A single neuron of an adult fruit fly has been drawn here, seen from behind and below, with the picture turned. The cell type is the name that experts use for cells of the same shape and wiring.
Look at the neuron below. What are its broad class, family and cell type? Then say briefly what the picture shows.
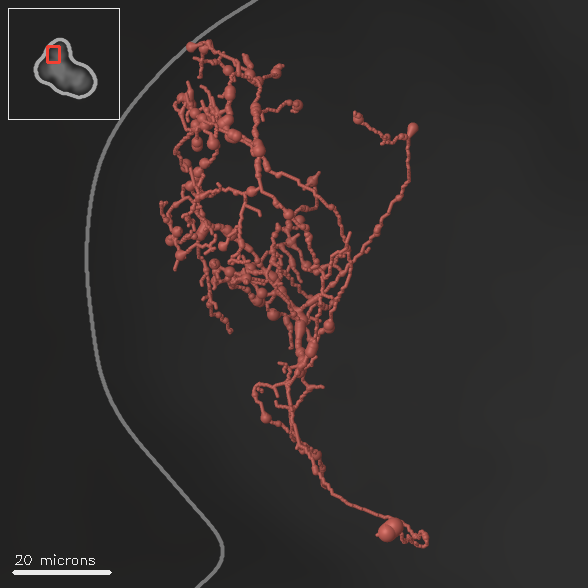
It is a nerve-cord intrinsic neuron. Its family is hemilineage 14A. It is of cell type IN14A032. By the scale bar it is about 110 microns tall in this view. Dozens of branch ends can be seen.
